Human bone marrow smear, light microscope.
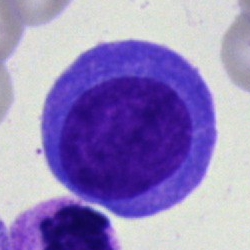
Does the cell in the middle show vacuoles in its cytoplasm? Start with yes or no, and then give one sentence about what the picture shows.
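No. The cytoplasm contains no vacuoles.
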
